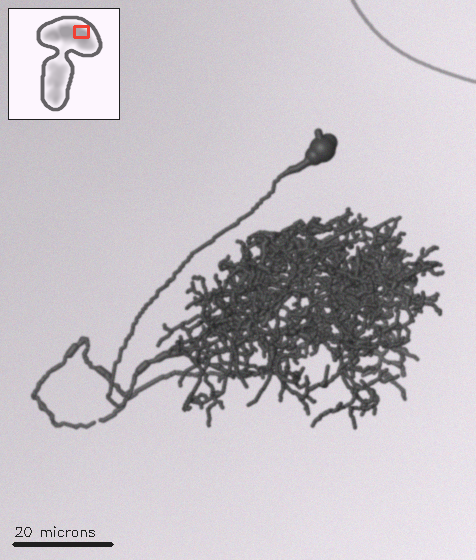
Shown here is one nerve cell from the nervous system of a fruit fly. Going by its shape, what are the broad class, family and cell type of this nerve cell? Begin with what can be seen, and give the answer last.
It is in the brain and does not reach the nerve cord. By the scale bar it is about 85 microns wide in this view. This is a central-brain intrinsic neuron. Its family is hemilineage LALa1_anterior. Its cell type is AVLP090.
